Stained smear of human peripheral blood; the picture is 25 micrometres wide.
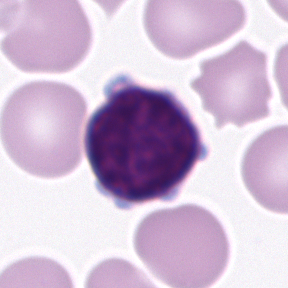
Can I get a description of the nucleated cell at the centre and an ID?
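Dense, dark purple chromatin gathers in coarse clumps, and the nucleus shows no nucleoli. The cytoplasm contains no visible granules. At several points around the edge, small pale blue knobs bulge from the cell surface. The cell is a typical lymphocyte.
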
